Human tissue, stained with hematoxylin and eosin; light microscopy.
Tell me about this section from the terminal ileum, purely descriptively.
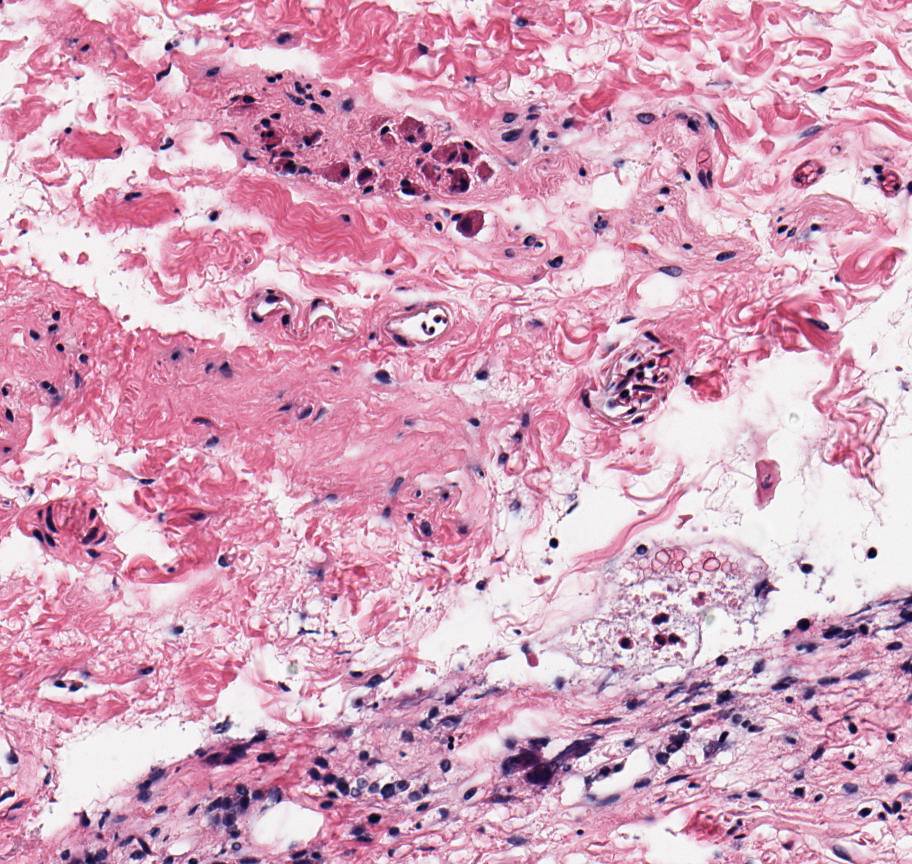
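Loose, wavy bundles of pink collagen, parted by pale empty spaces, occupy most of the field. Its nuclei are sparse, small, dark and mostly elongated. At upper left lies a cluster of dark purple-brown granular clumps. On the right, just above the cellular band, sits a patch of pale, foamy, vacuolated material holding a few dark granules.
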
